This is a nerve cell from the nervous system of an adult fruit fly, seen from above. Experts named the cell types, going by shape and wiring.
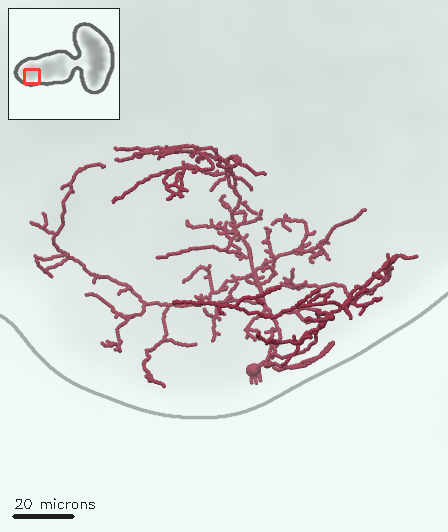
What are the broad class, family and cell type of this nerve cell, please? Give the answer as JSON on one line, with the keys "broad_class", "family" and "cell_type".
{"broad_class": "nerve-cord intrinsic neuron", "family": "hemilineage 08A", "cell_type": "IN08A017"}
